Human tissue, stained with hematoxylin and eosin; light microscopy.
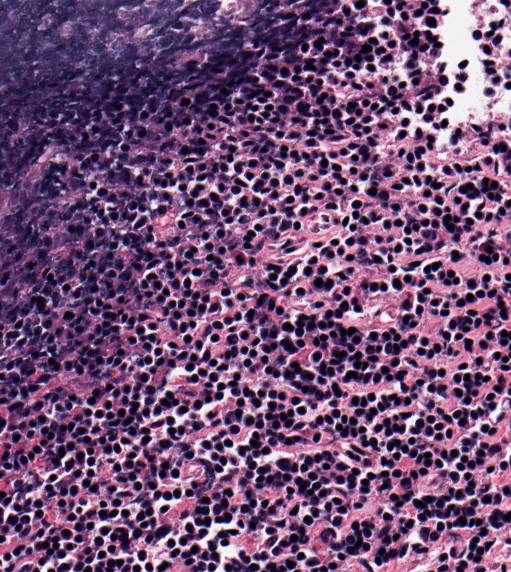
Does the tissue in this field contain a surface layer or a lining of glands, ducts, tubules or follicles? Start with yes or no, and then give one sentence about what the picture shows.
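No. No epithelial lining is seen anywhere in the field.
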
